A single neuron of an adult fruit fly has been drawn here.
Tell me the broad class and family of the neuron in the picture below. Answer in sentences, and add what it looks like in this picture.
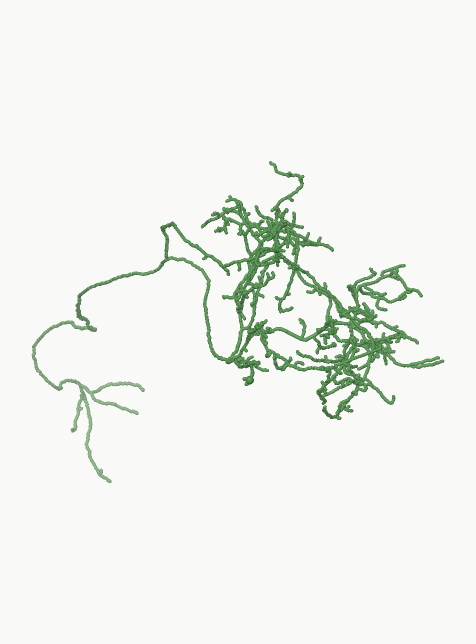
It is a central-brain intrinsic neuron. The family is hemilineage VLPa1_medial. The cell body can be seen in the middle of the picture. Dozens of branch ends can be seen.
